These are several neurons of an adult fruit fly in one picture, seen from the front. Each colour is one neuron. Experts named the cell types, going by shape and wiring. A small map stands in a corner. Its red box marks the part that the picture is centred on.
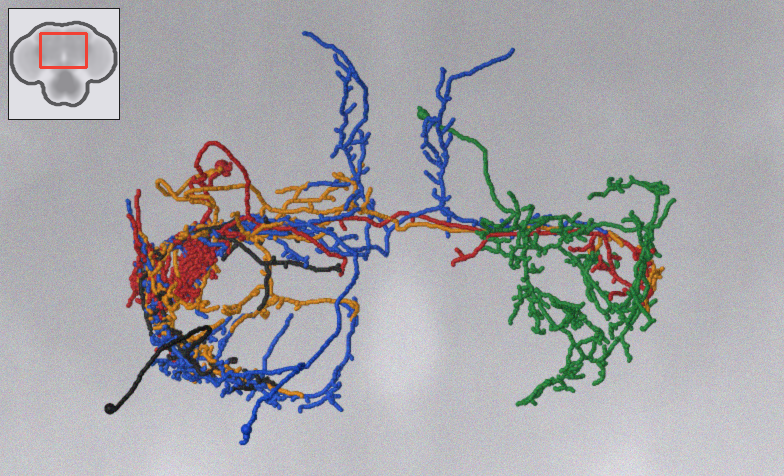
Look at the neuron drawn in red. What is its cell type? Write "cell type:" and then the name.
cell type: PLP248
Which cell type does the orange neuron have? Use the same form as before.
cell type: PLP196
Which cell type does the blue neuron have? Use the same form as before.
cell type: WED076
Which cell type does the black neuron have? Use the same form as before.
cell type: PLP025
